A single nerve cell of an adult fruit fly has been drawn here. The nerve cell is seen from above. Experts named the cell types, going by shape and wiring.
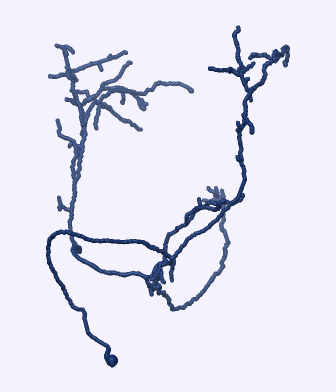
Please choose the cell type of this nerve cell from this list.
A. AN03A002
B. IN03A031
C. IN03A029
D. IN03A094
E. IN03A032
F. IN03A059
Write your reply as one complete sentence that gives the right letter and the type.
The nerve cell represents the cell type IN03A094, found under option D.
